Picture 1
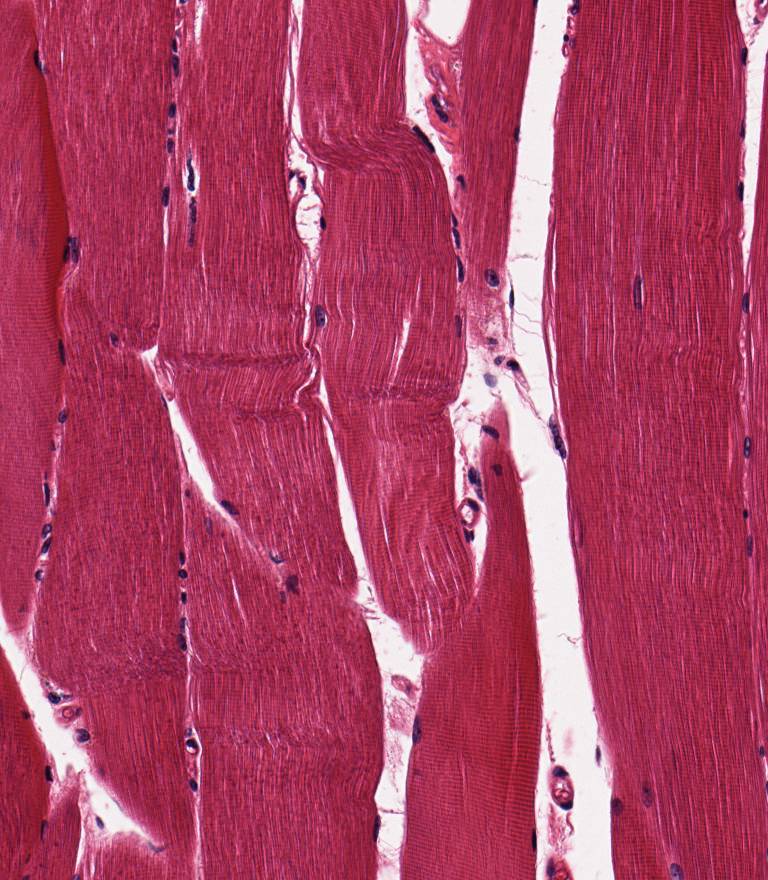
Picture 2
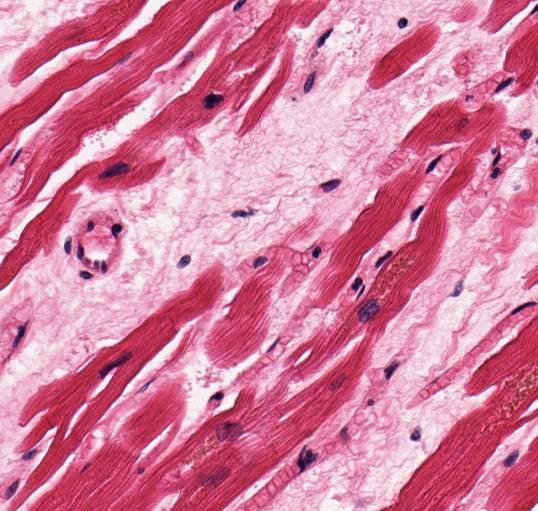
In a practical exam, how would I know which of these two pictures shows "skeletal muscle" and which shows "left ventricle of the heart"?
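Picture 1 shows skeletal muscle; picture 2 shows the left ventricle of the heart. In picture 1, long parallel muscle fibres run roughly top to bottom across the whole field, whereas in picture 2 the long, deeply eosinophilic fibres run in parallel diagonally from lower left to upper right. The skeletal muscle fibres bear fine transverse cross-striations along their length, and their cytoplasm stains a deep, even pink-red. Their small dark elongated nuclei sit at the edges of the fibres, not in the centres. In the left ventricle, by contrast, the muscle fibre nuclei are oval and lie centrally within the fibres.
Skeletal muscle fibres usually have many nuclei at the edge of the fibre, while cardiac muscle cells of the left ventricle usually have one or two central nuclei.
Picture 2 also has granules of golden-brown pigment in several fibres in the lower right, and a small round vessel with a few flattened lining nuclei in the stroma at the left middle of the field.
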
